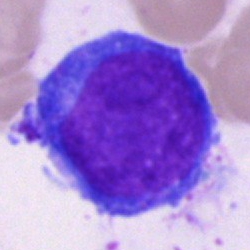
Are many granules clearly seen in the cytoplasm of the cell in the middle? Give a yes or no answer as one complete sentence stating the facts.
No, not a single granule can be seen in its cytoplasm.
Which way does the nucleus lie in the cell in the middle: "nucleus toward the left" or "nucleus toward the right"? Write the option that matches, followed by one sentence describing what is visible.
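Nucleus toward the right. The cytoplasm forms a narrow rim that is widest on the left side of the nucleus.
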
